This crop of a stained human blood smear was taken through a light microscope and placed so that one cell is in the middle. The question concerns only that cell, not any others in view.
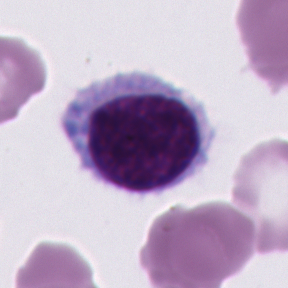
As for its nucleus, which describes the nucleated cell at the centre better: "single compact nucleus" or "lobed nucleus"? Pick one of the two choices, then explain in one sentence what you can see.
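Single compact nucleus. The nucleus is round to oval, without indentation or lobes.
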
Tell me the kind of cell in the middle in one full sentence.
The centrally positioned cell in the crop represents a hairy cell.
